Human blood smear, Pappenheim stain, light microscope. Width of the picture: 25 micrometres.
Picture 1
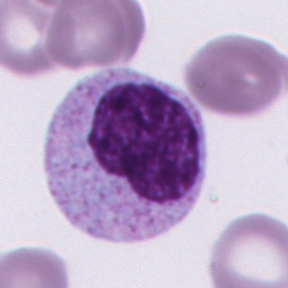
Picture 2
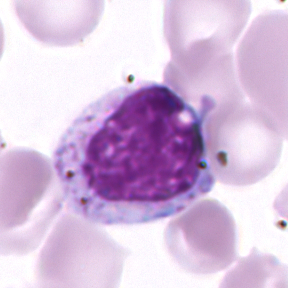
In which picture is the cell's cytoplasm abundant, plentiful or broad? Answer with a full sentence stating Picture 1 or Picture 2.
Picture 1 contains a cell with a broad area of cytoplasm.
